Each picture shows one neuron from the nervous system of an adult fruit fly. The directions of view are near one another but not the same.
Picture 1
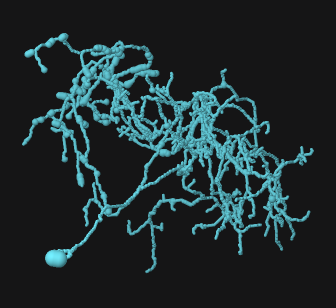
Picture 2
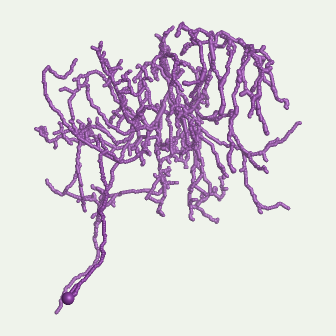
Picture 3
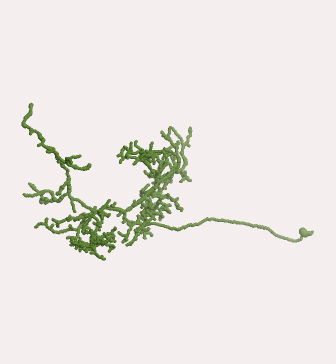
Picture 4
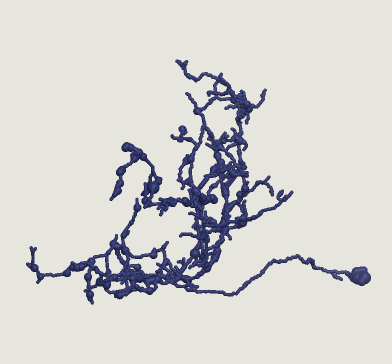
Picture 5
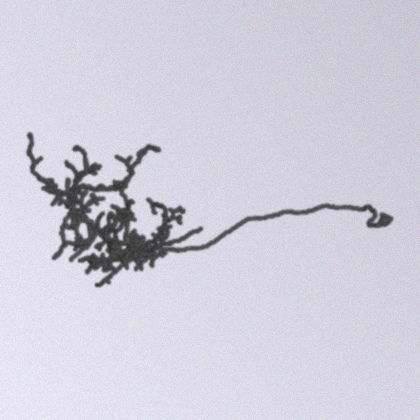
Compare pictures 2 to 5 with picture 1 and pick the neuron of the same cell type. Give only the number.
2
